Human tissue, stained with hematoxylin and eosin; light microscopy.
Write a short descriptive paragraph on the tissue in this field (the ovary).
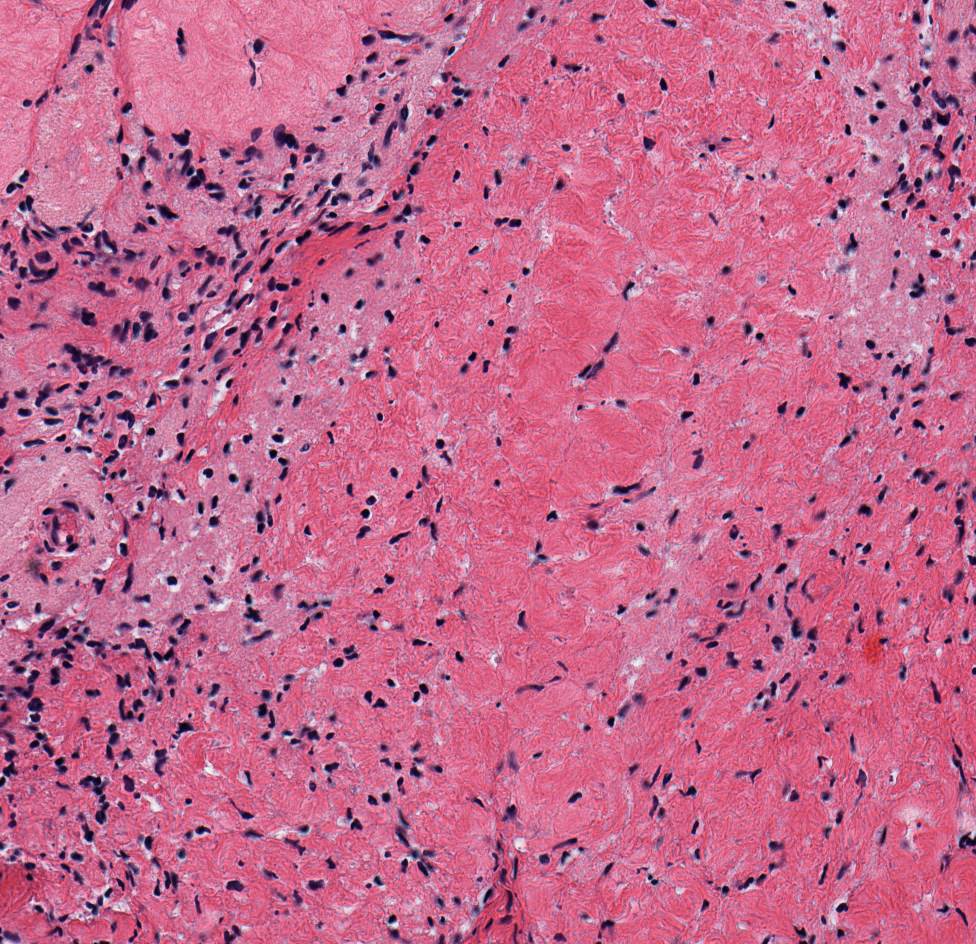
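You'll notice the nuclei are small, dark, oval to spindle-shaped, with indistinct cytoplasm. Toward the upper left, rounded pale-pink nodules of dense collagen are outlined by cells. And there's no epithelium or fat cells anywhere.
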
